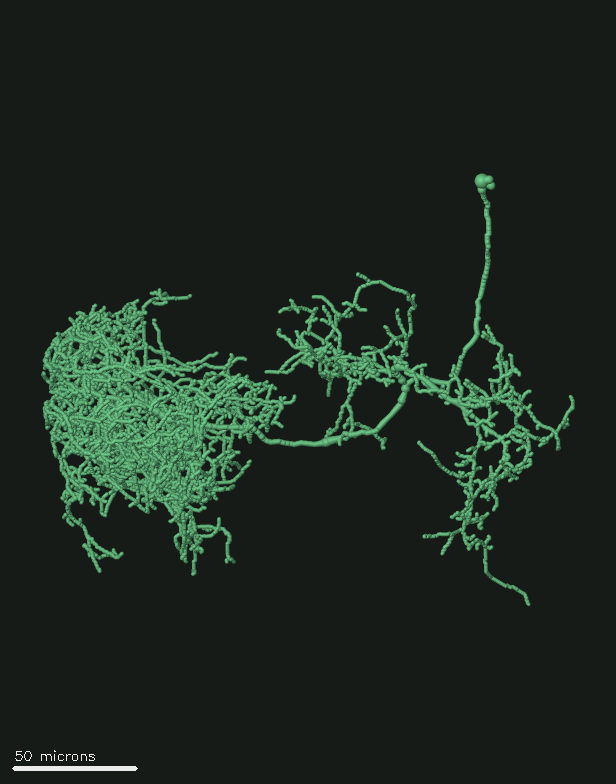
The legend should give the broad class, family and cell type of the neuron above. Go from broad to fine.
central-brain intrinsic neuron; PPM; PPM1203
